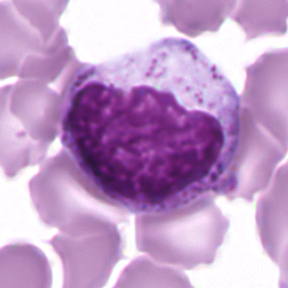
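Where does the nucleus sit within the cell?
Toward the lower left, as far as I can see.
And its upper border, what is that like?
Irregular, with an indentation.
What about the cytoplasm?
It is a pale lilac-grey, and its broadest band lies above the nucleus.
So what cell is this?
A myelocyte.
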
